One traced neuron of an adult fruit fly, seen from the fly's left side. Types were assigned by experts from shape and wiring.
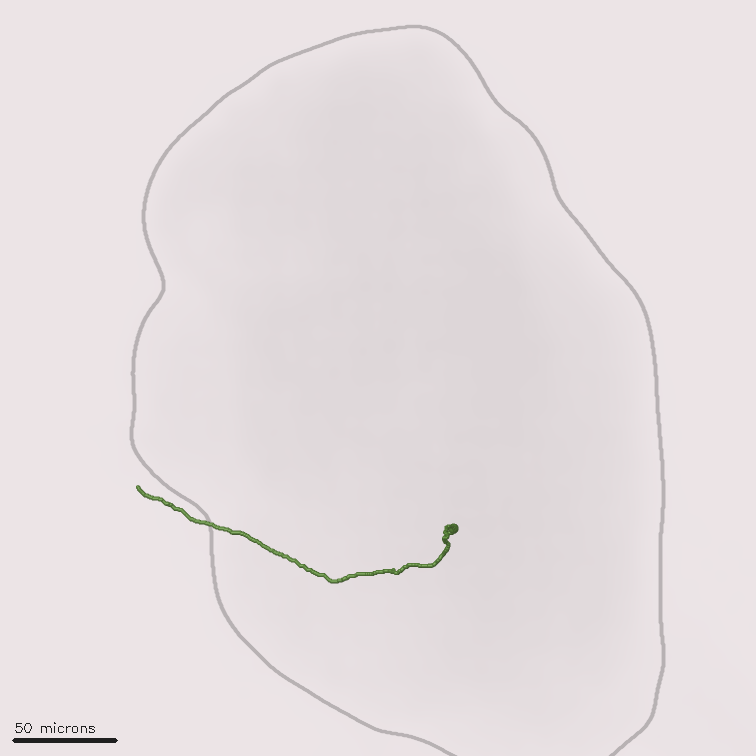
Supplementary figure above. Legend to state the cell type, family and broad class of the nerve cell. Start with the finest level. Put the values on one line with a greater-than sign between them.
JO-ED2_a > class mechanosensory > sensory neuron entering the brain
